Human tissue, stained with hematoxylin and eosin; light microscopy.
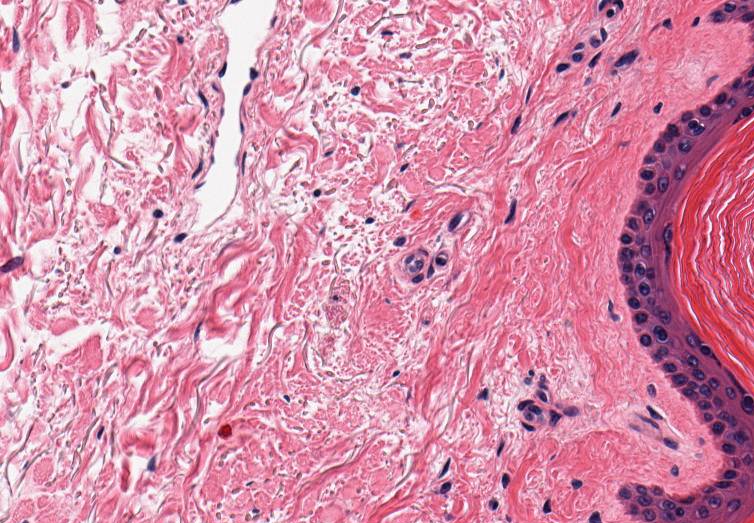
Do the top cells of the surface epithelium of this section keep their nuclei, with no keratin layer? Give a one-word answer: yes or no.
No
